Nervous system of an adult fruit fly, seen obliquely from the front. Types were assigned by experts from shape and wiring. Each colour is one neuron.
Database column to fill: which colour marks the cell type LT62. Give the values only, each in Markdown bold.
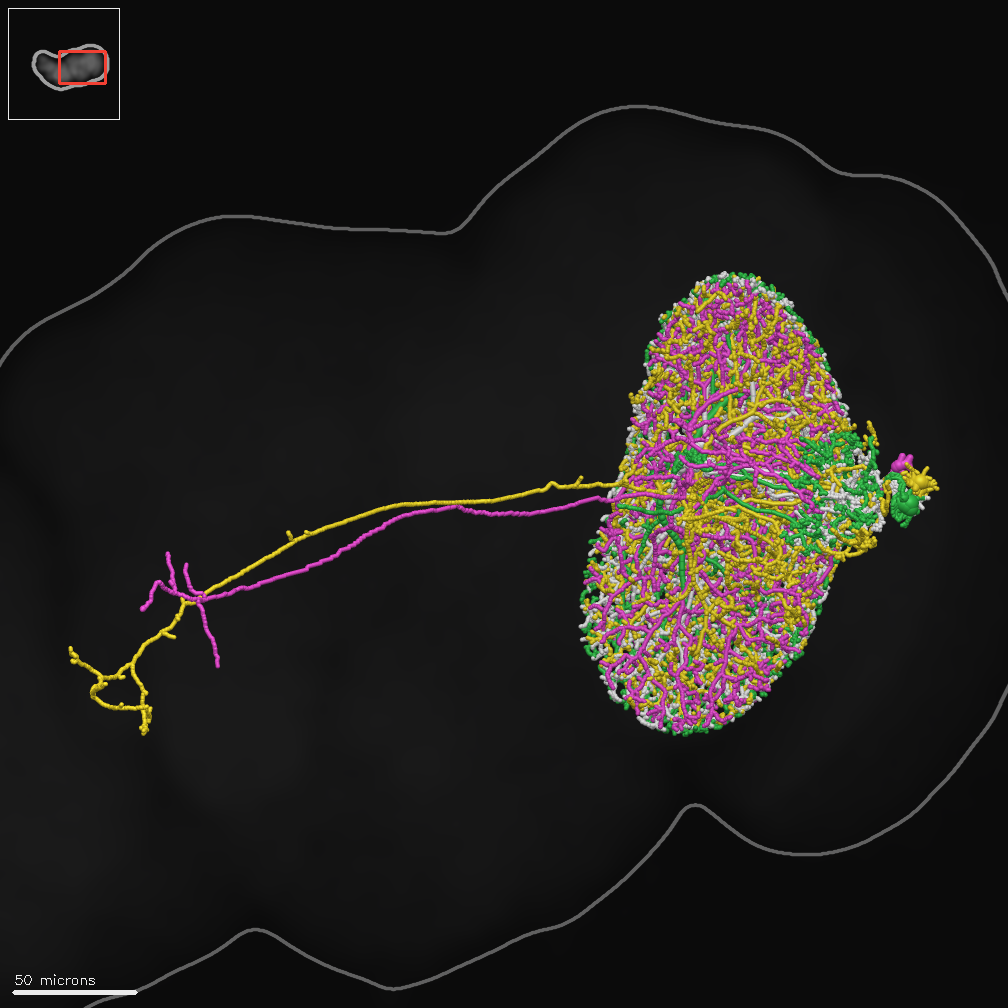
**yellow**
